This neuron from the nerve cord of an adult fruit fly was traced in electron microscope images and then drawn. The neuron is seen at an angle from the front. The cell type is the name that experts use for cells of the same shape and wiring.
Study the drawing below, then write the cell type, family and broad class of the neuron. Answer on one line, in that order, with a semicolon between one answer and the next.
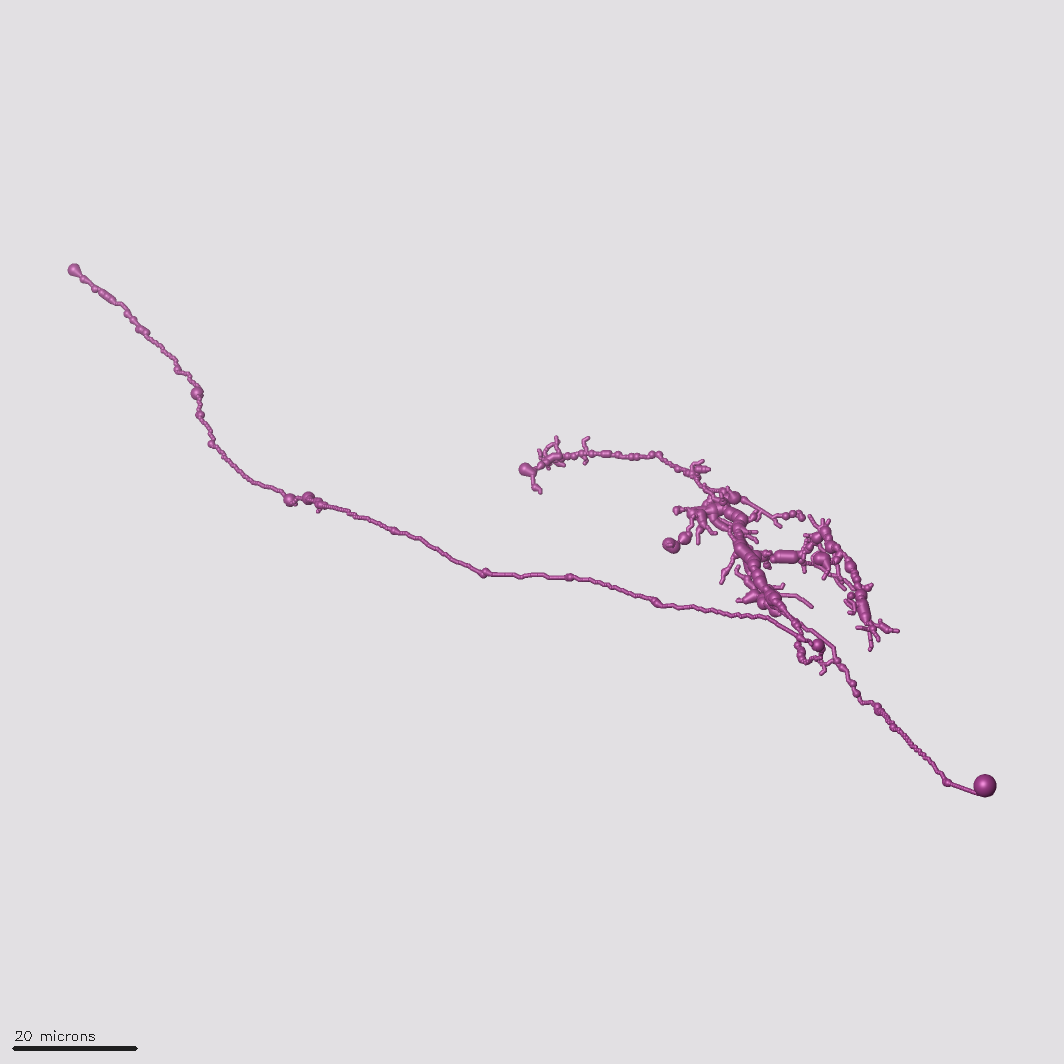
IN10B050; hemilineage 10B; nerve-cord intrinsic neuron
